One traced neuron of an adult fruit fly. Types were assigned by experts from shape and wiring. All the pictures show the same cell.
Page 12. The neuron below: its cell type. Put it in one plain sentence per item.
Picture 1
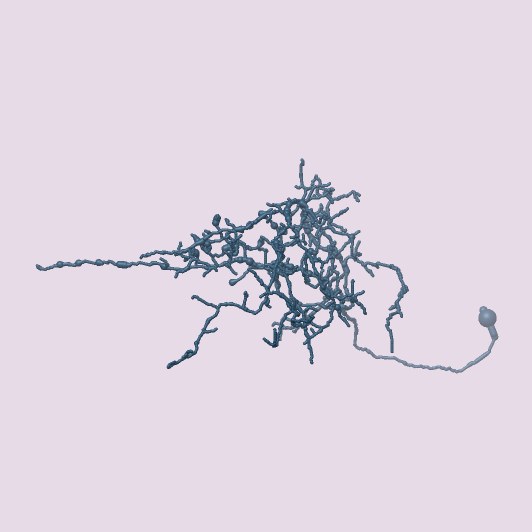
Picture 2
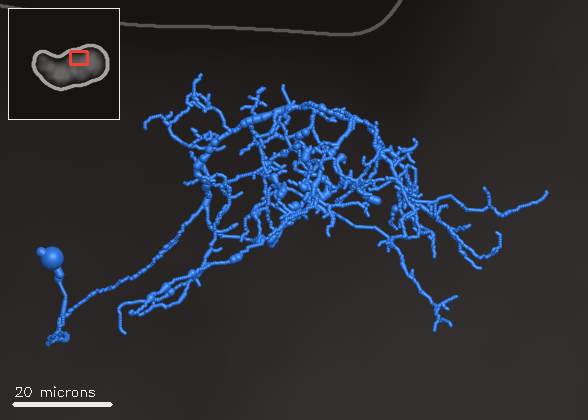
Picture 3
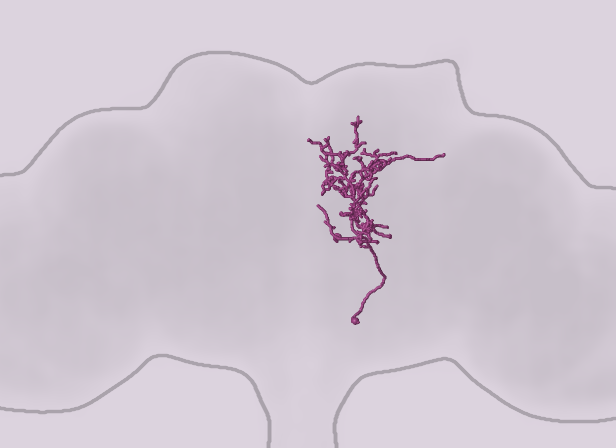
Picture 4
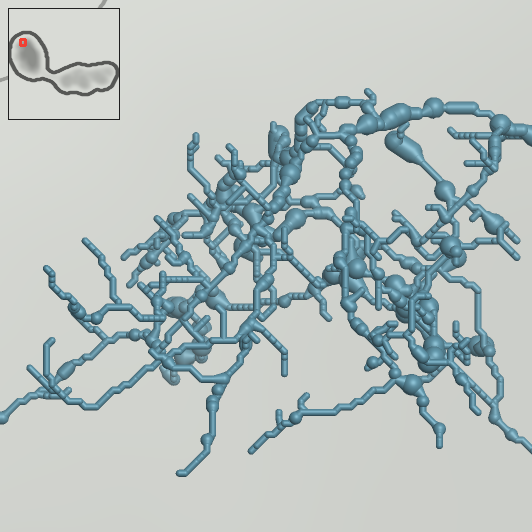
The cell type is SMP406_e.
